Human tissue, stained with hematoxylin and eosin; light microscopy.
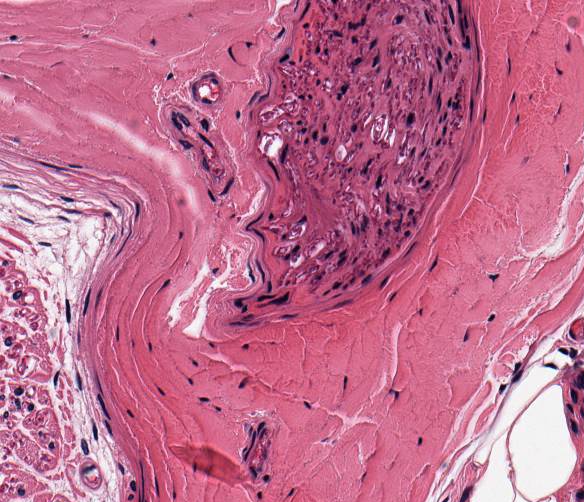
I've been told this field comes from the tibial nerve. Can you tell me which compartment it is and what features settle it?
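What this field shows is epineurium. Checking the fibres, dense pink collagen fills most of the field, with only sparse, small, dark, flattened nuclei.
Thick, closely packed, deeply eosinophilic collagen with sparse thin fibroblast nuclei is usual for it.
Also present: a cellular bundle edged by concentric thin flattened-cell layers, a small round vessel with red blood cells just upper left of it.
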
